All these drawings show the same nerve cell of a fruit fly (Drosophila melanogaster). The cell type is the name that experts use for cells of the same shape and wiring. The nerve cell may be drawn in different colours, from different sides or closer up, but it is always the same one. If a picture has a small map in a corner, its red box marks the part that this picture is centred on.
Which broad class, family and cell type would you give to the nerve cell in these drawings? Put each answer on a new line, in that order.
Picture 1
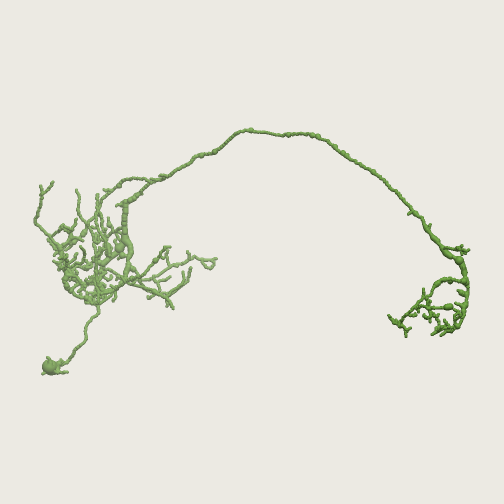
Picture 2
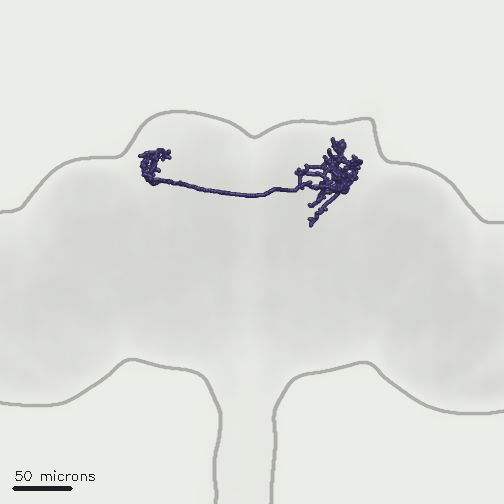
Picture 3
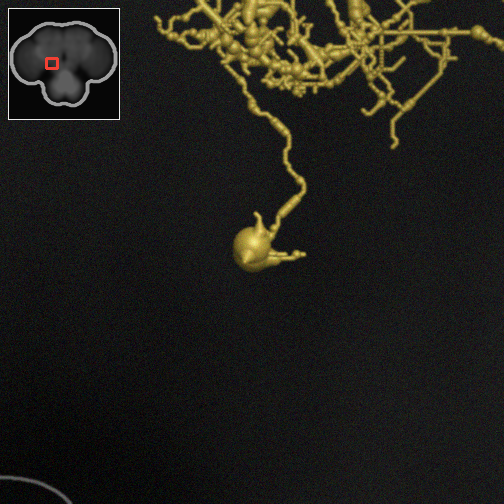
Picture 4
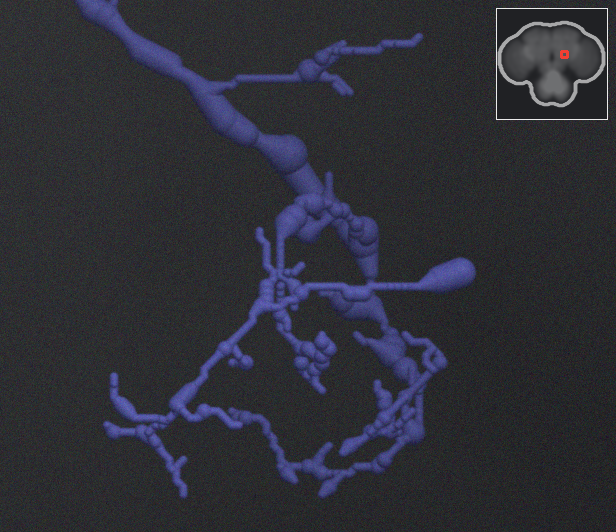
central-brain intrinsic neuron
hemilineage ALv2
CB4083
